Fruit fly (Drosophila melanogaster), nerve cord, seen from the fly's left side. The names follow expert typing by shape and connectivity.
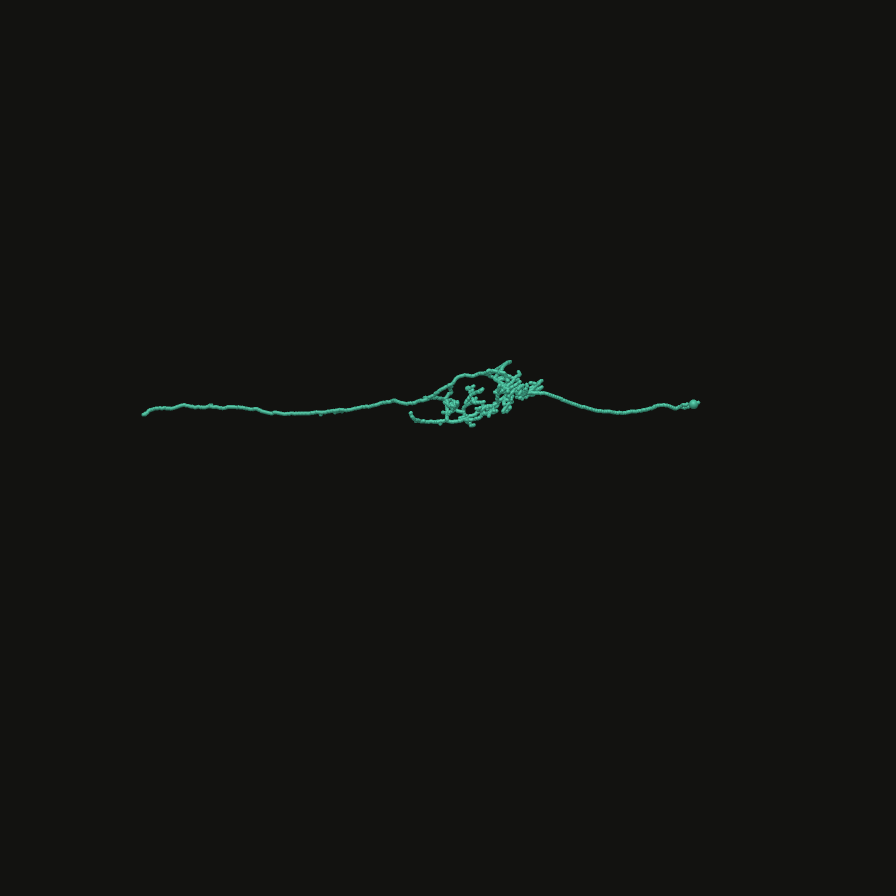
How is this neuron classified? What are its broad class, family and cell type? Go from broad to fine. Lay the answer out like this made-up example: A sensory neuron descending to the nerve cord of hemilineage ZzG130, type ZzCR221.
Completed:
A nerve-cord intrinsic neuron of hemilineage 06A, type IN06A071.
